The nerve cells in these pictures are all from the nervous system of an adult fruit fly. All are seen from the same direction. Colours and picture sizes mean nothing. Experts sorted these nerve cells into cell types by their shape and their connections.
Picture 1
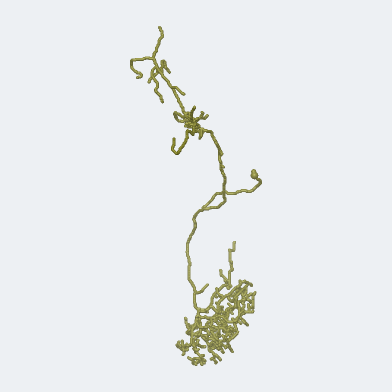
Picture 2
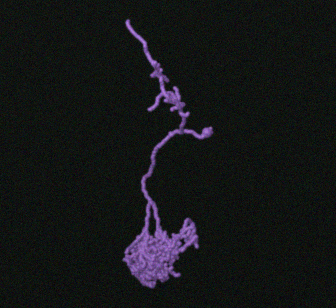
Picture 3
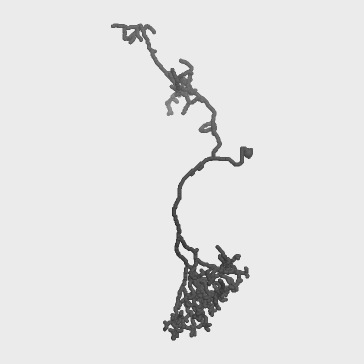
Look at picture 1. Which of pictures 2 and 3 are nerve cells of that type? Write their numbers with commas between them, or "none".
2, 3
